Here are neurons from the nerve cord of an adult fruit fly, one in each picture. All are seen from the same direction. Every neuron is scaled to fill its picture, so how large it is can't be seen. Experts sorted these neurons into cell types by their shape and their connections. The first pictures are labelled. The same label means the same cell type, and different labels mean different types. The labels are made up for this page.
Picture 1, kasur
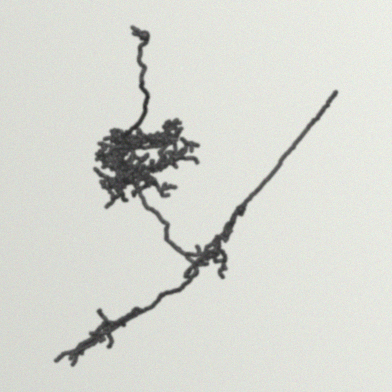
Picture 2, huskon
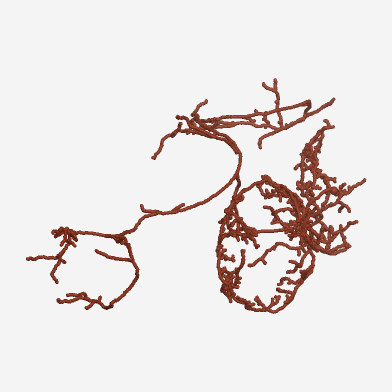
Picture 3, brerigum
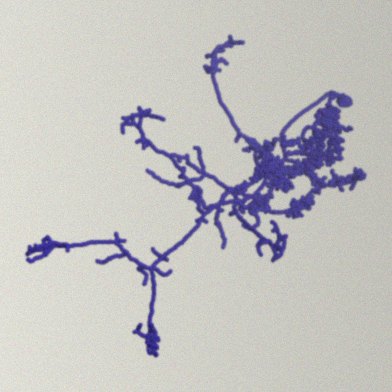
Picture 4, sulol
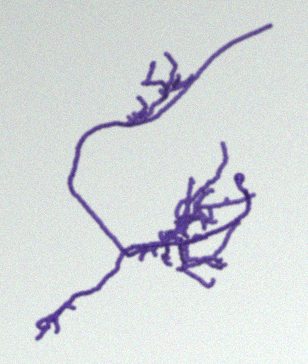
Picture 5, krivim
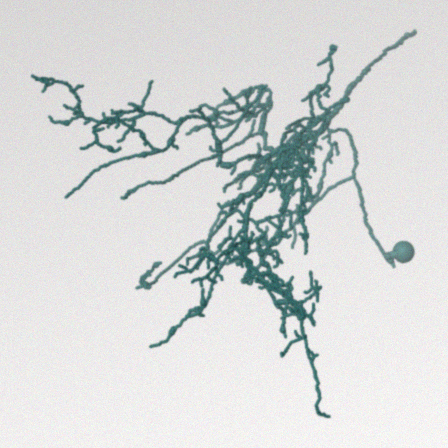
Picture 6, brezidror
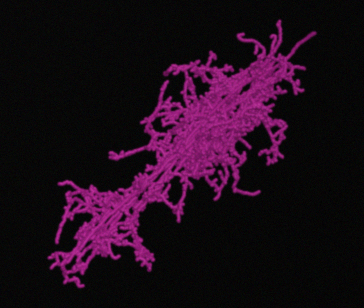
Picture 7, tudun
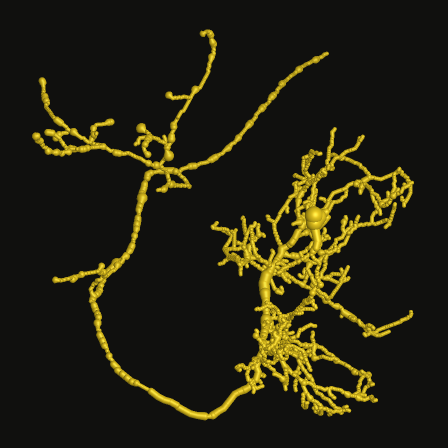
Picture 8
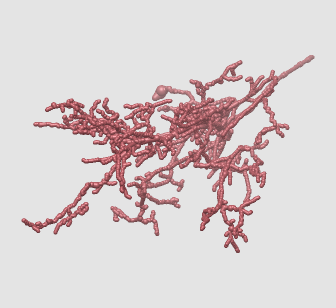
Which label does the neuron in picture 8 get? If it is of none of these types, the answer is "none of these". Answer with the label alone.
krivim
